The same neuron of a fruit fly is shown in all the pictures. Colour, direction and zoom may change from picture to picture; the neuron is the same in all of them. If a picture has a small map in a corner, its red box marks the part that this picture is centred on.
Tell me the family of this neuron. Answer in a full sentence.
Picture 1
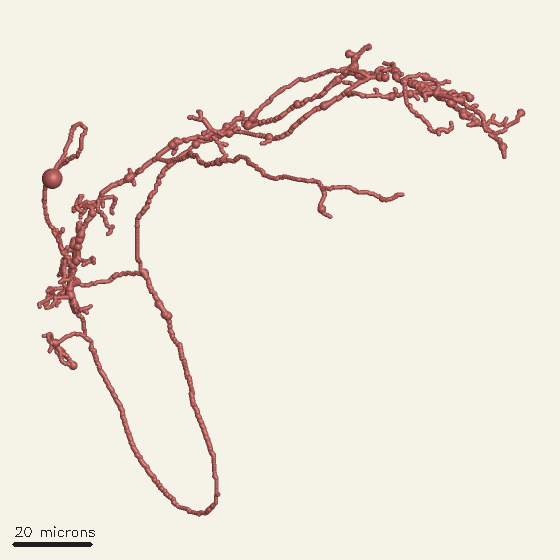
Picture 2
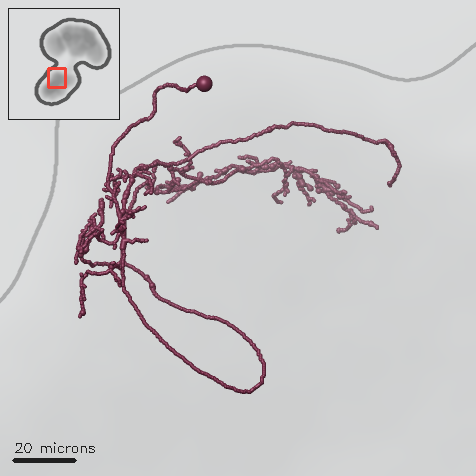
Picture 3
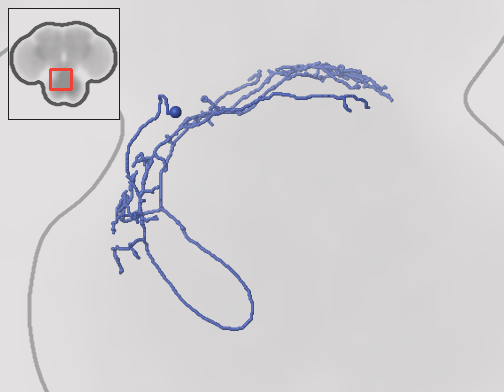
The family is hemilineage 17A.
